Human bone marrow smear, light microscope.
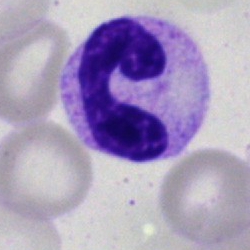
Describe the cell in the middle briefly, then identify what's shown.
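Outline round and smooth. Nucleus a single unsegmented band, bent into a C shape opening to the right. Chromatin dark purple, coarsely clumped. No cytoplasmic vacuoles. Band neutrophil.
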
